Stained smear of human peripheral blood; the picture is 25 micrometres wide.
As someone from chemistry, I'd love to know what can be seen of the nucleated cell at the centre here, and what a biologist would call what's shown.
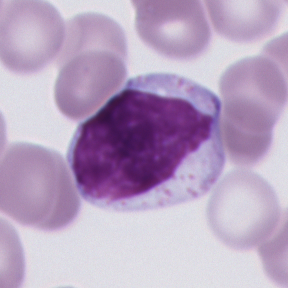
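Look at the nucleus, about 13 by 9 micrometres, with dense chromatin staining dark purple. Around it the cytoplasm is pale bluish-grey, its rim widest on the lower right, with fine reddish-pink granules scattered sparsely through it. That's a large granular lymphocyte.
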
